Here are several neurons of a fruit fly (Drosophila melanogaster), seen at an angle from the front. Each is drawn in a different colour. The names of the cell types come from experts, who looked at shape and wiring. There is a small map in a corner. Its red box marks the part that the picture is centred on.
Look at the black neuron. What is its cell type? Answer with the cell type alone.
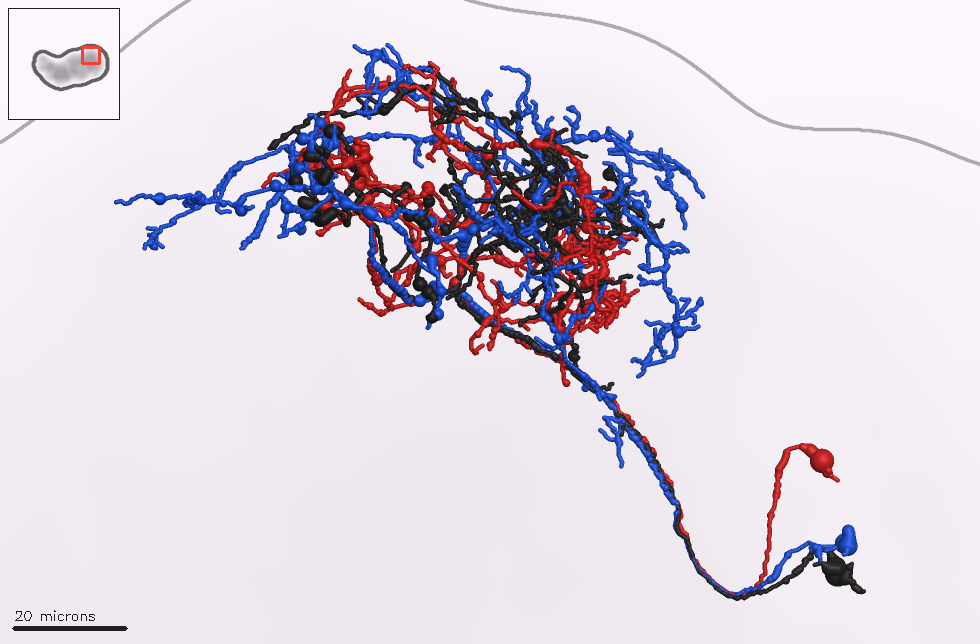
CB1174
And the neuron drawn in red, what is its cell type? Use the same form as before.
CB4121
